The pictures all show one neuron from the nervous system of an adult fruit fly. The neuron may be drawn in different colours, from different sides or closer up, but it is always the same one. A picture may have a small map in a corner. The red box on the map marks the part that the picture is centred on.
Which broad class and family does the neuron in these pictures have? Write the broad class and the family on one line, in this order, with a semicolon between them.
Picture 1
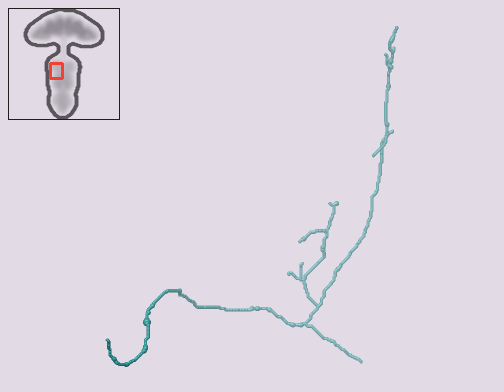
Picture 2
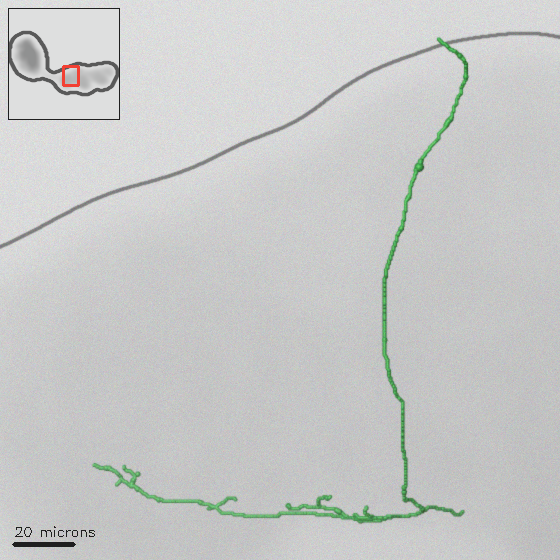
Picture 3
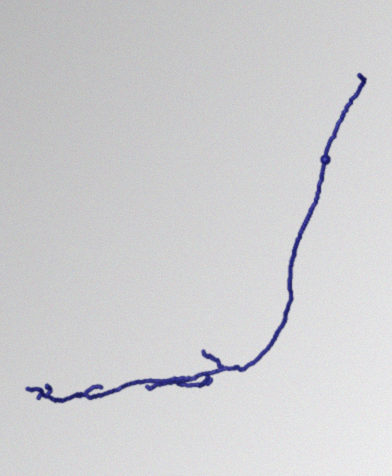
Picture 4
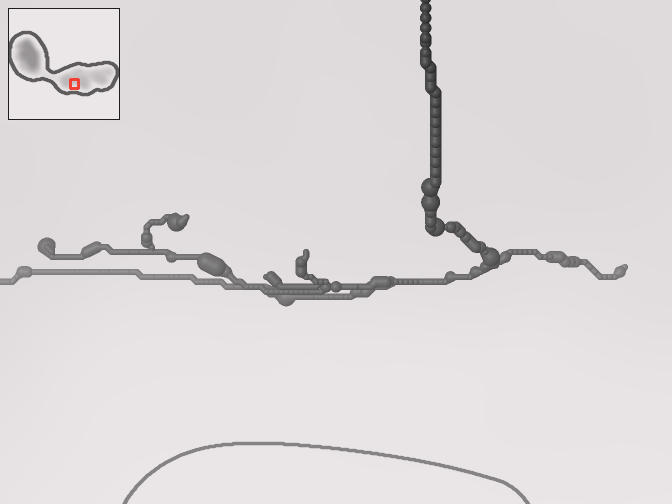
sensory neuron entering the nerve cord; class mechanosensory tactile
